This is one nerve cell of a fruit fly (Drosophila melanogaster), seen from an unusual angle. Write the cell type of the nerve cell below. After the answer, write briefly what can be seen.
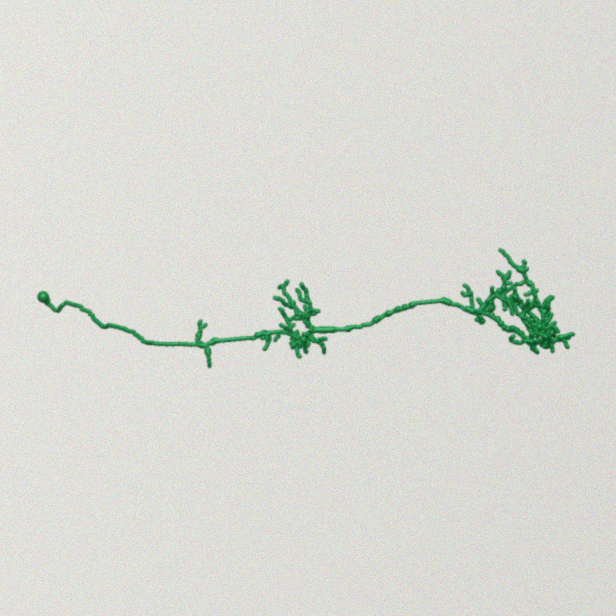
It is of cell type TmY17. It is an optic-lobe intrinsic neuron. Its cell body lies on the left of the picture. The picture shows dozens of branch ends.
